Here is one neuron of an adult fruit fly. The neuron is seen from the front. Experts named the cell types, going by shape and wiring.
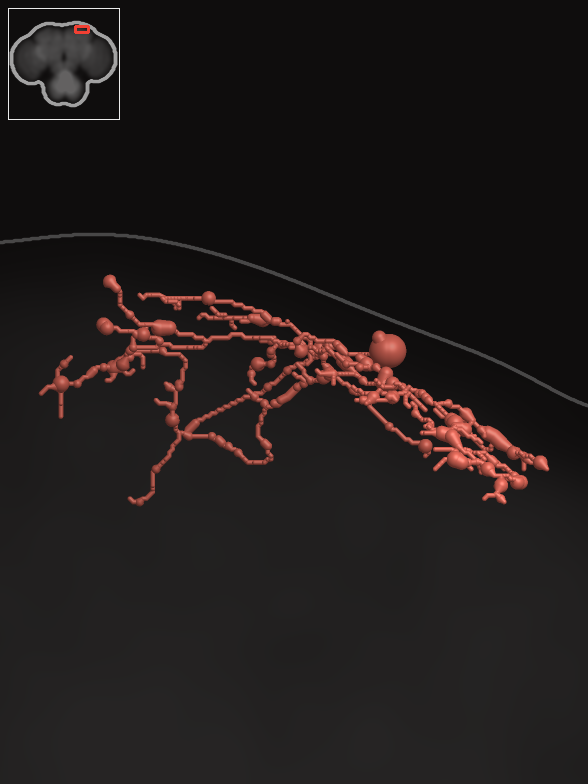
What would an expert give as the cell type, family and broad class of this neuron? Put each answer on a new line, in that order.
CB1154
hemilineage LHd2
central-brain intrinsic neuron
